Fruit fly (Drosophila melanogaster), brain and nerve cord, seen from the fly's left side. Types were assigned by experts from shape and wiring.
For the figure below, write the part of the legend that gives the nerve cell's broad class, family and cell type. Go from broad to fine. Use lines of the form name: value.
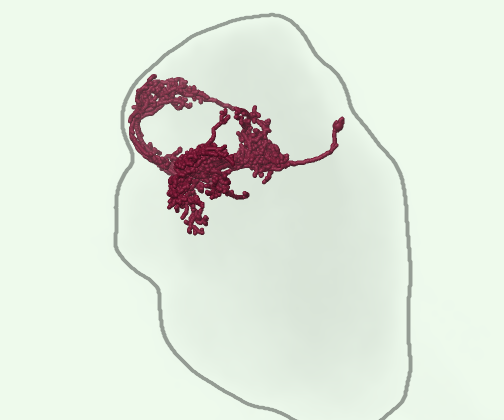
broad class: central-brain intrinsic neuron
family: hemilineage SMPpv2_ventral
cell type: AVLP562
